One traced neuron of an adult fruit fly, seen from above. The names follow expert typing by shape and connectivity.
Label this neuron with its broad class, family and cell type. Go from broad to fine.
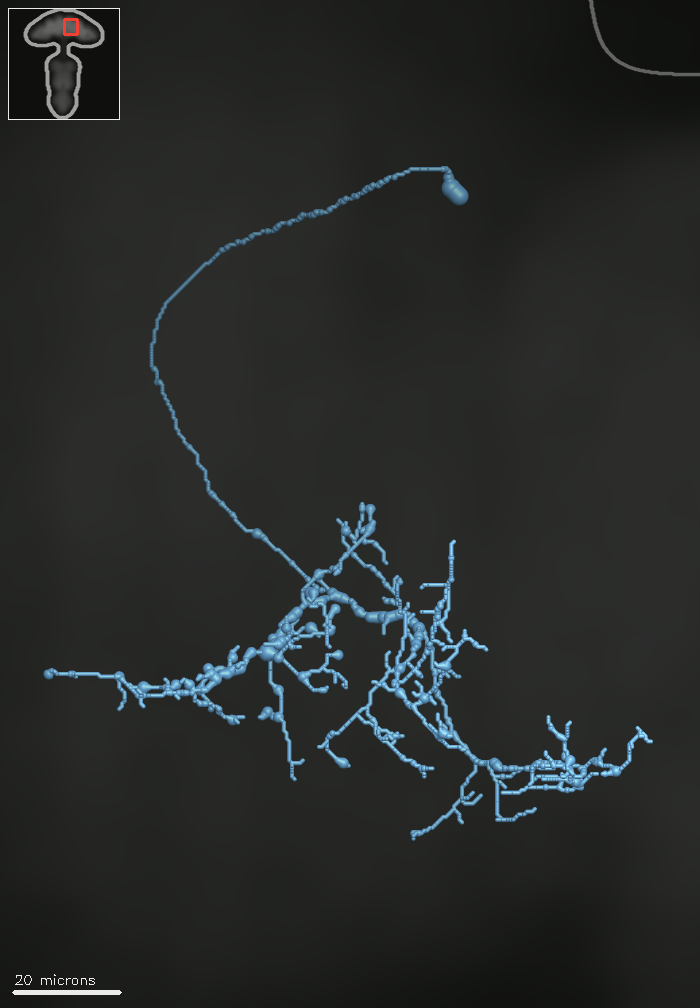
central-brain intrinsic neuron; hemilineage MD3; CB0986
